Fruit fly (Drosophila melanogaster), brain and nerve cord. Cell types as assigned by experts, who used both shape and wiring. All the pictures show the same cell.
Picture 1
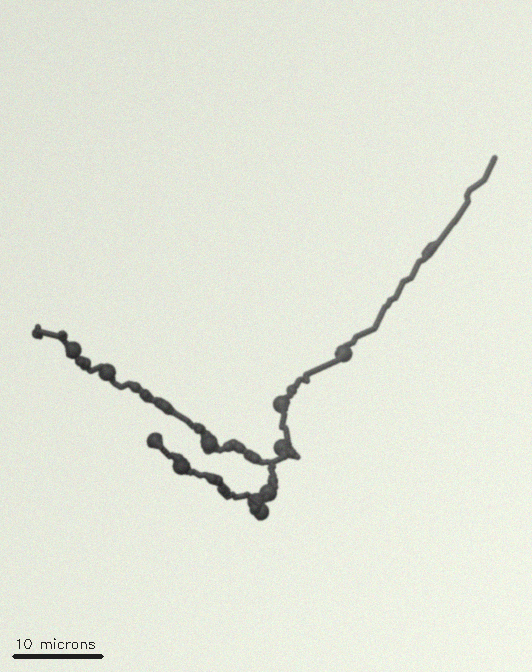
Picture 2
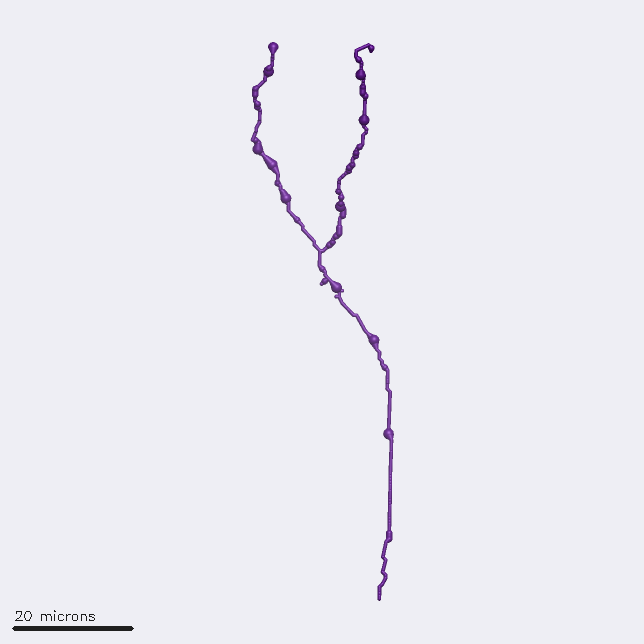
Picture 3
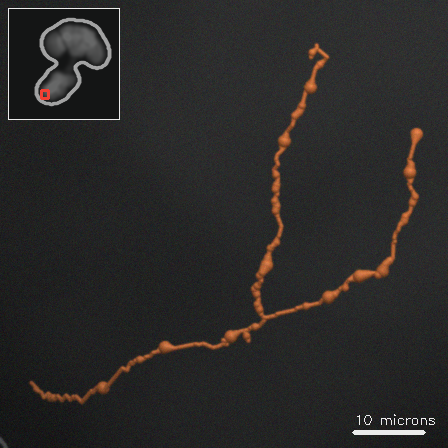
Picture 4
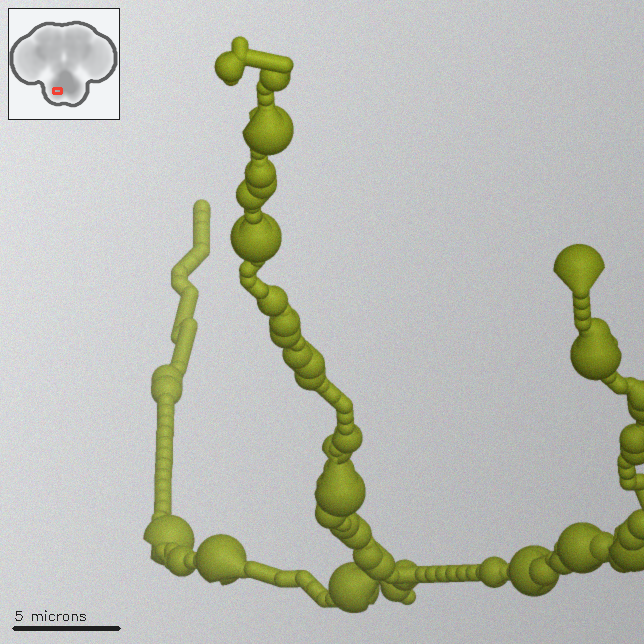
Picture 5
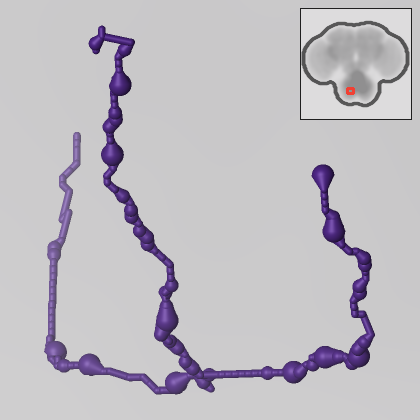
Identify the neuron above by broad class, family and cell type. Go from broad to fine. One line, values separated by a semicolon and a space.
sensory neuron entering the nerve cord; class mechanosensory proprioceptive; SNpp45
